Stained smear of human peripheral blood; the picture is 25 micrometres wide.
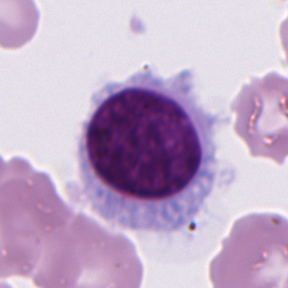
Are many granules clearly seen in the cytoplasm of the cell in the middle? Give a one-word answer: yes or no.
No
